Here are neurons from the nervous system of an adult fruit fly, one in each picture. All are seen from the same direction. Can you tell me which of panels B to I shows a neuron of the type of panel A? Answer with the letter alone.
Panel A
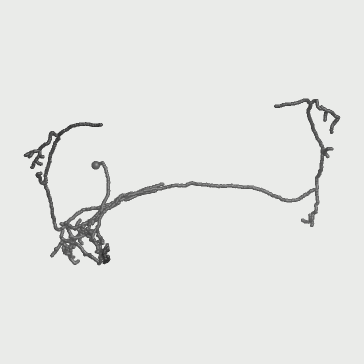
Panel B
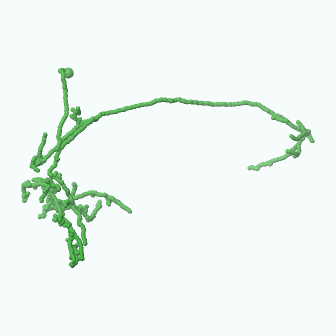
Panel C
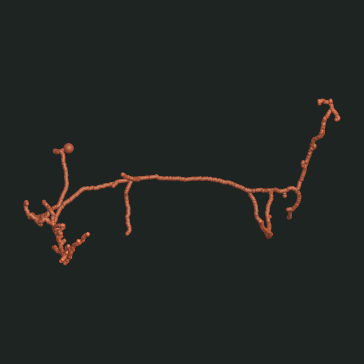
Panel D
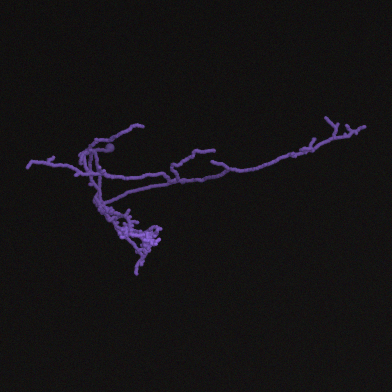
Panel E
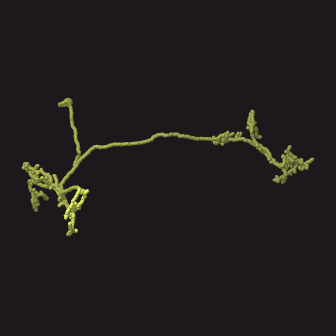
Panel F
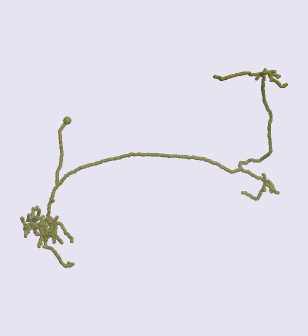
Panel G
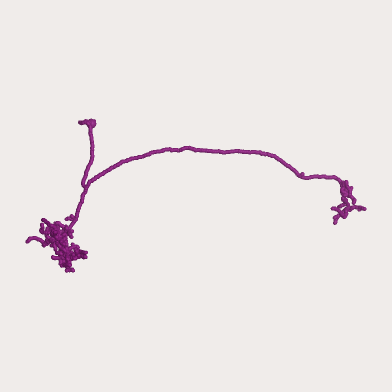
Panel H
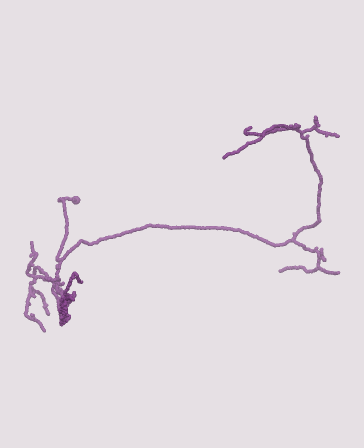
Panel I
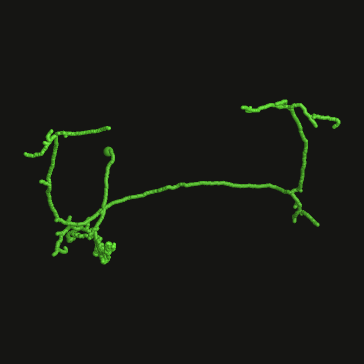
I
